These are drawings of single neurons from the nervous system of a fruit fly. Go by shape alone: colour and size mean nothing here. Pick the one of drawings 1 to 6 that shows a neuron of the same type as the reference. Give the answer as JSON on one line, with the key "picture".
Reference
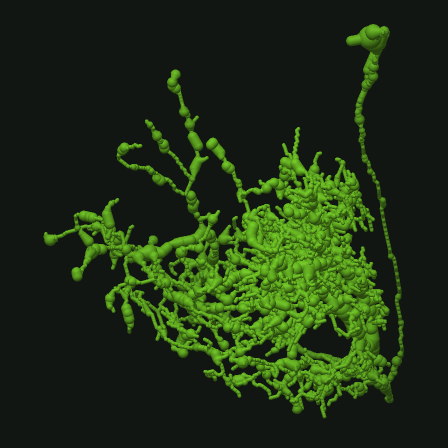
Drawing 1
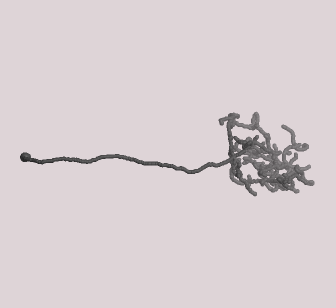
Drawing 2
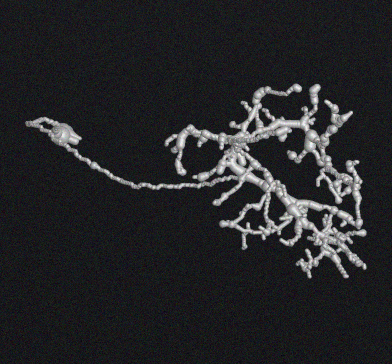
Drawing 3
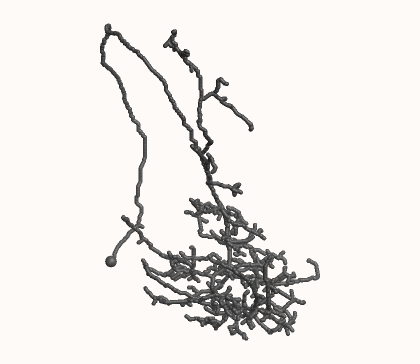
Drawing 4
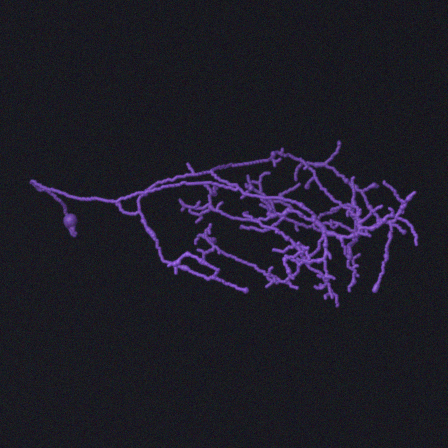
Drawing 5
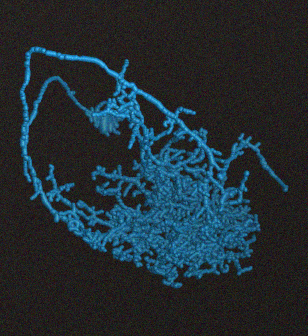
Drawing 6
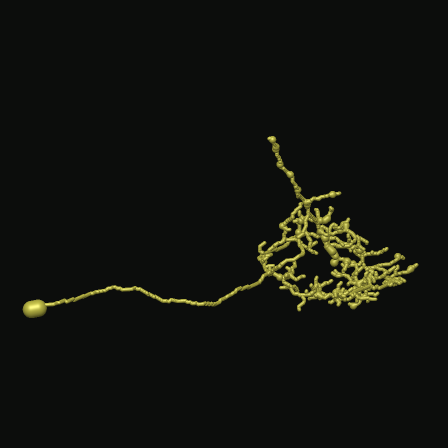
{"picture": 5}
